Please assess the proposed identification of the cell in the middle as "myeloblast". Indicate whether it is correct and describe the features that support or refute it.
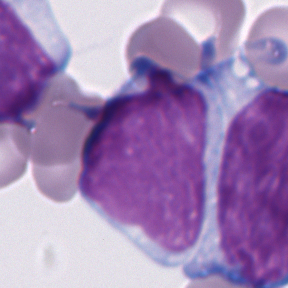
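The nucleus forms a single unlobed mass that fills most of the cell. The cytoplasm is pale blue, and no granules are seen in it. Red cells press against the upper edge of the cell.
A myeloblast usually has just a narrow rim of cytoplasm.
A nucleus filling most of the cell agrees with this and speaks for myeloblast.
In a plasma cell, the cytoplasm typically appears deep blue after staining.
The pale blue cytoplasm seen here does not match that, which counts against plasma cell. The name myeloblast fits this cell.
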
